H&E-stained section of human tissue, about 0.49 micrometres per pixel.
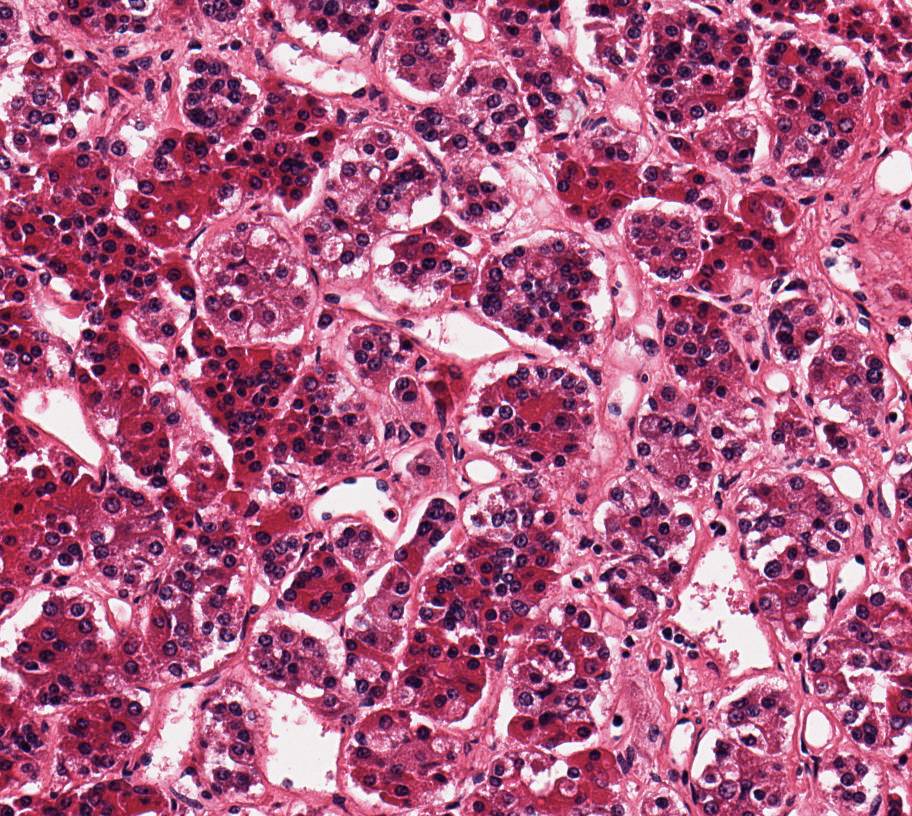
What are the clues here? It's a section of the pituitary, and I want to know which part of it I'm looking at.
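Pars distalis occupies the whole field. Its polygonal cells, with abundant cytoplasm and round, dark, fairly uniform nuclei usually one to a cell, lie in rounded nests throughout.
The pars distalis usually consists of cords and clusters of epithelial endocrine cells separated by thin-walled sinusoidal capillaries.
The delicate septa between the nests carry thin-walled vessels lined by flattened nuclei.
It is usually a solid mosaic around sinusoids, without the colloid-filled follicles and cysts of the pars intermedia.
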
